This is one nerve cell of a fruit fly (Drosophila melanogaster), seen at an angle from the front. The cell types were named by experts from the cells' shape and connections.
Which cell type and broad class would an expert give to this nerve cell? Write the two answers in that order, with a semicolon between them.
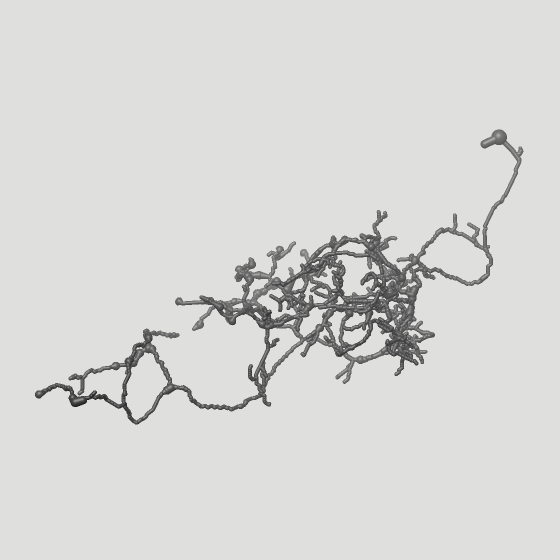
INXXX412; nerve-cord intrinsic neuron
